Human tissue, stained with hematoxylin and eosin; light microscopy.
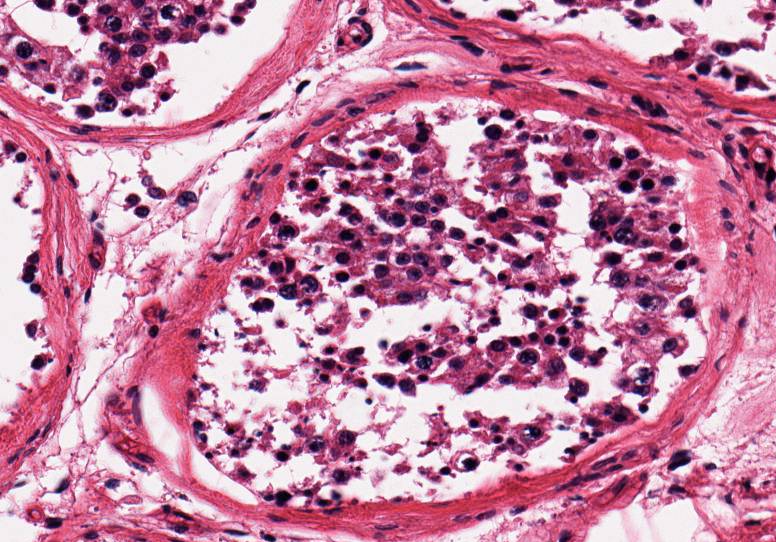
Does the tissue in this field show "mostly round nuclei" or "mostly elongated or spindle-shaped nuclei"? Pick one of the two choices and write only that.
Mostly round nuclei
